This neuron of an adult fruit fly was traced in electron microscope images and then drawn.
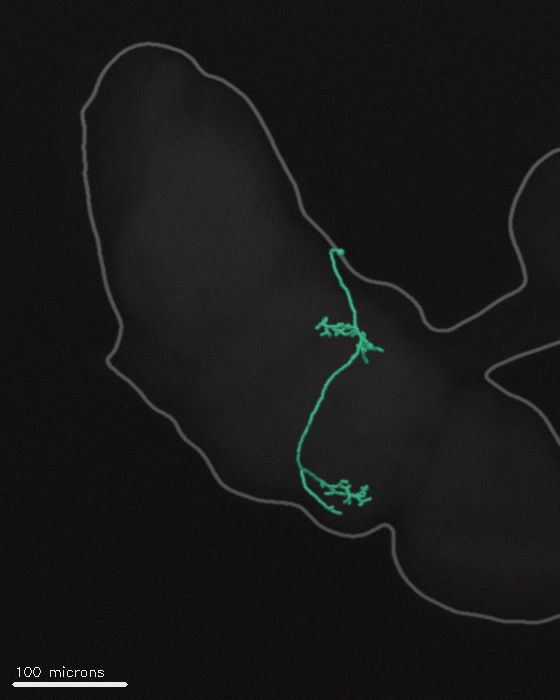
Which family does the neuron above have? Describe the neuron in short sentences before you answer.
By the scale bar it is about 250 microns tall in this view. In this view it is more than twice as tall as it is wide. Its broad class is central-brain intrinsic neuron. Its family is hemilineage DM6_posterior.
